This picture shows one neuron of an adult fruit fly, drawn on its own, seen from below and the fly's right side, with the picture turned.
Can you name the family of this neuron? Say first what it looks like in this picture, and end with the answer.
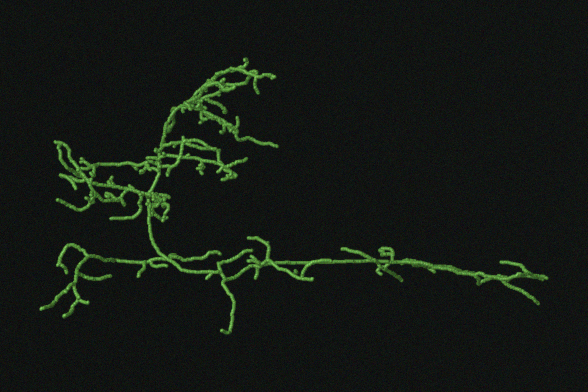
Dozens of branch ends can be seen. As drawn here it is wider than it is tall. This is a nerve-cord intrinsic neuron. The family is hemilineage 18B.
